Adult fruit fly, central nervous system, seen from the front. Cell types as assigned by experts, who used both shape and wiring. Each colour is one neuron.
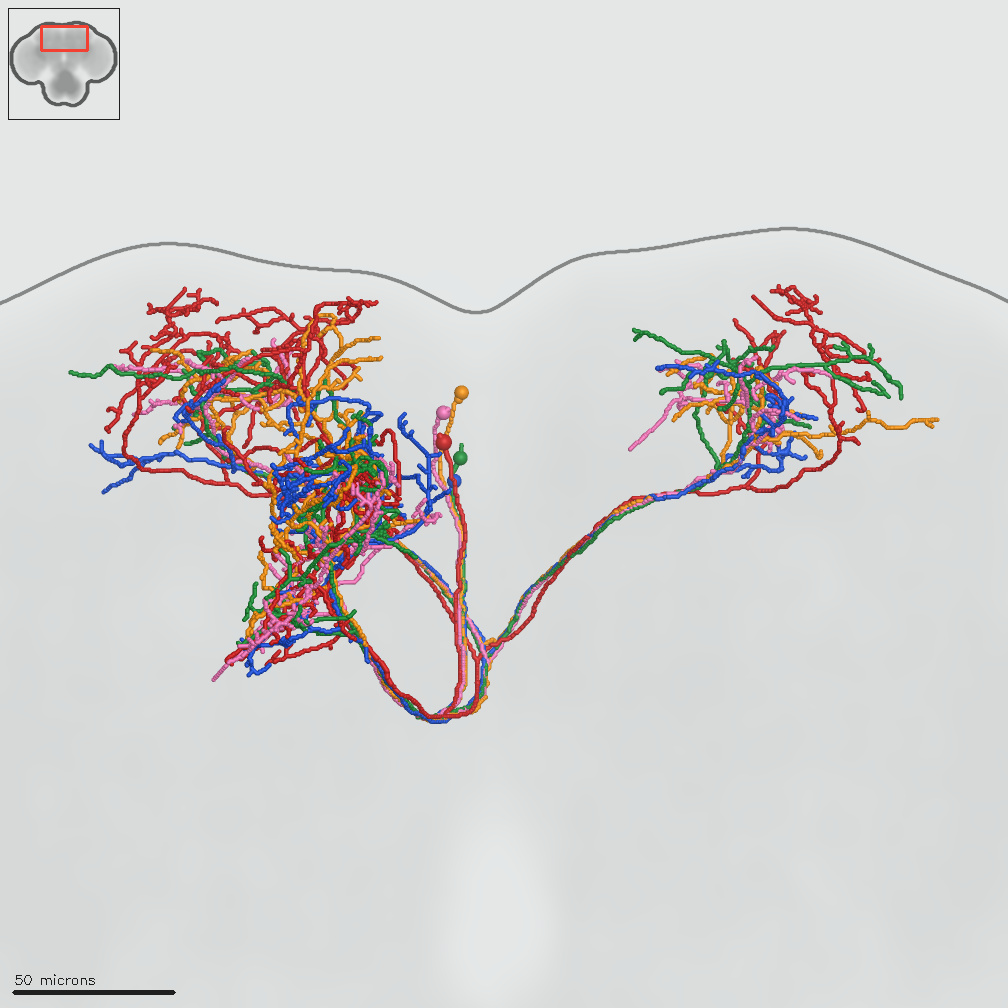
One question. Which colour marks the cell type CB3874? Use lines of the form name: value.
colour: green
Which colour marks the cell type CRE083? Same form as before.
colour: red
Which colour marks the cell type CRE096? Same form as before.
colour: pink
